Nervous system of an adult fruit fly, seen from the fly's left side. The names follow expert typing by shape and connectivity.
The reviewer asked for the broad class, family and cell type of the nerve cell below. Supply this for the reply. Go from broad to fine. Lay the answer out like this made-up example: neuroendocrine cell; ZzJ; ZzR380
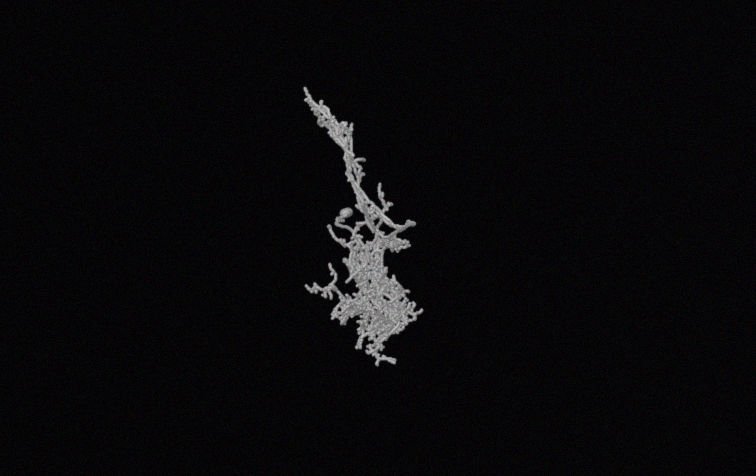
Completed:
central-brain intrinsic neuron; hemilineage VLPl&d1_lateral; AVLP721m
